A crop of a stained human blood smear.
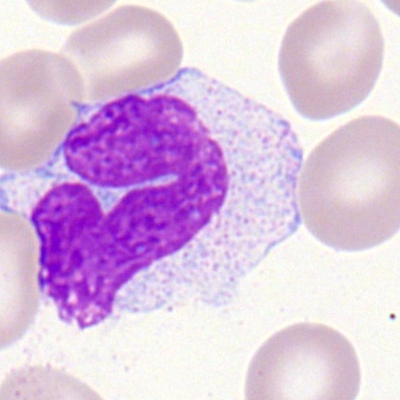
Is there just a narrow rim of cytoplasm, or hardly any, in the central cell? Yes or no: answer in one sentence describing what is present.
No, what surrounds the nucleus is a broad area of cytoplasm.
